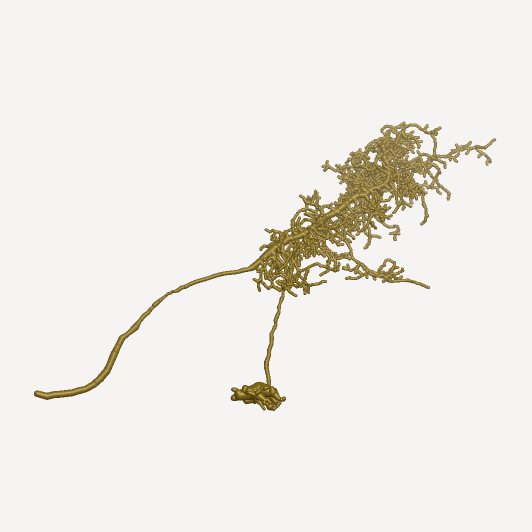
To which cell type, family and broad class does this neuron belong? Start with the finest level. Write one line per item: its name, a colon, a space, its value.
cell type: MNnm10
family: hemilineage 16B
broad class: motor neuron of the nerve cord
